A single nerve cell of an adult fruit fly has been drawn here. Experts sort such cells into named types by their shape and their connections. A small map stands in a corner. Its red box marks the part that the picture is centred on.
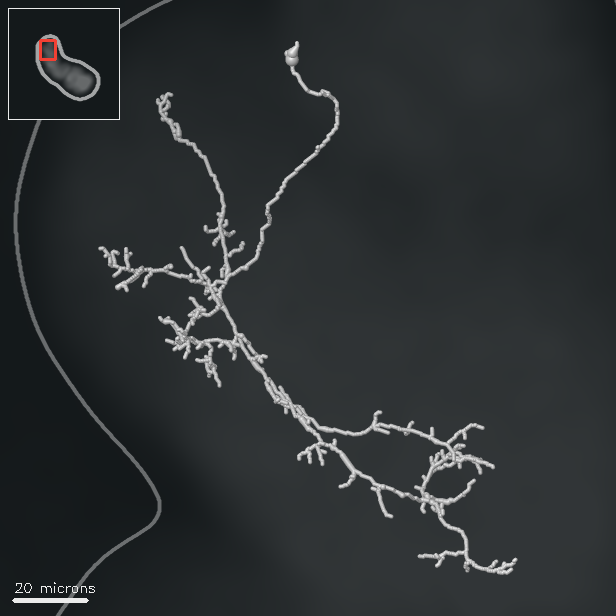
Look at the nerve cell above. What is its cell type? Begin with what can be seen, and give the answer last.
Its cell body lies at the top of the picture. From top to bottom in the picture it spans about 150 microns. Dozens of branch ends can be seen. Its broad class is nerve-cord intrinsic neuron. It is of cell type IN19A100.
